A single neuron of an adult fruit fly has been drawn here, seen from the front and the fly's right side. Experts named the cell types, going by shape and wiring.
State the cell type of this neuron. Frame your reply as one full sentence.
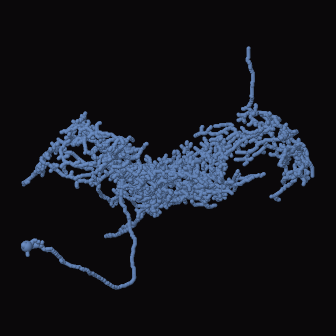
By its cell type, the neuron is GNG016.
